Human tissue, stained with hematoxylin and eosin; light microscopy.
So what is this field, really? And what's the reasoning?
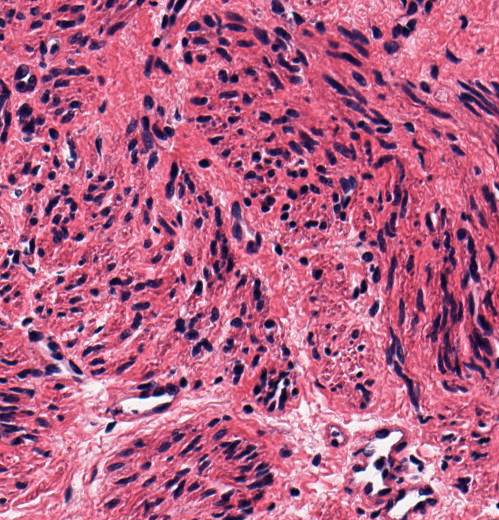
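Smooth muscle makes up this field, its spindle cells lying in short bundles that run in differing directions throughout.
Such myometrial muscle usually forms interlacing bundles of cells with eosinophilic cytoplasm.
Neither epithelium, glands nor fat cells are present.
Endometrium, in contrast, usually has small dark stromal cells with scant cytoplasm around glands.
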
